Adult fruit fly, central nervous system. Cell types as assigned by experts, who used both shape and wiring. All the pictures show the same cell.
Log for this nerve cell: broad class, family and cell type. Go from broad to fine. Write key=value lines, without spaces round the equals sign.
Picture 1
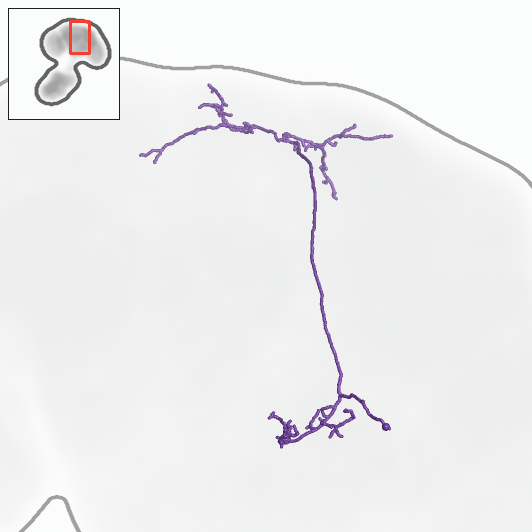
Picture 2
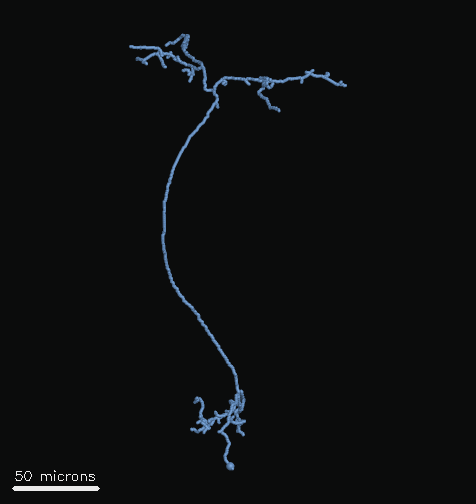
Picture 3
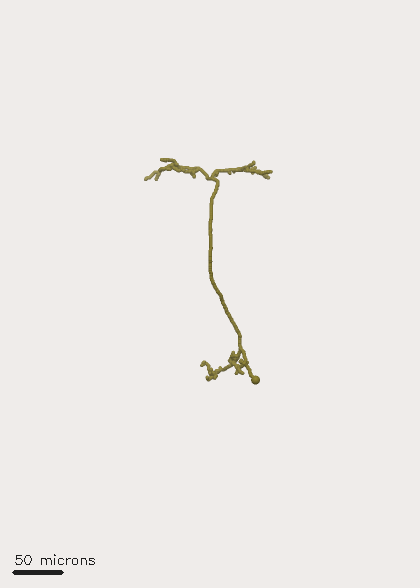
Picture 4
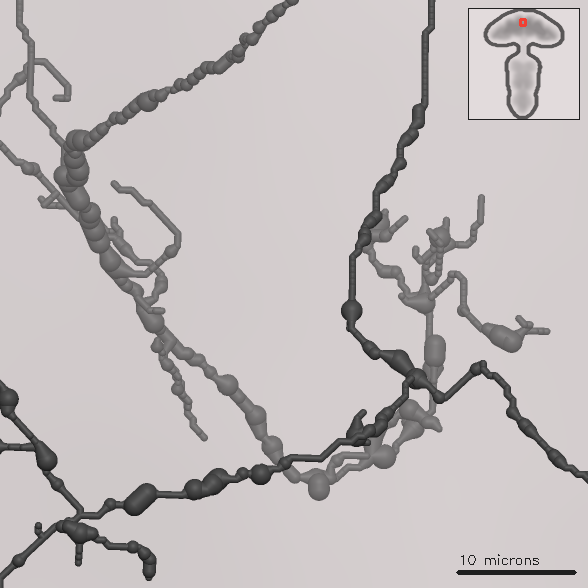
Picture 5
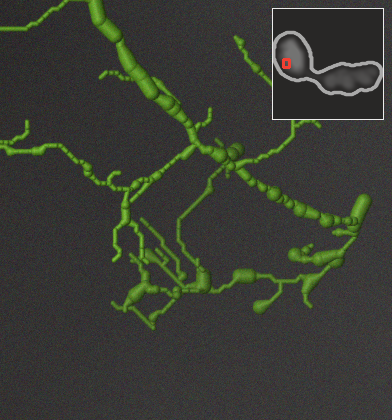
broad_class=central-brain intrinsic neuron
family=hemilineage FLAa2
cell_type=CB3446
